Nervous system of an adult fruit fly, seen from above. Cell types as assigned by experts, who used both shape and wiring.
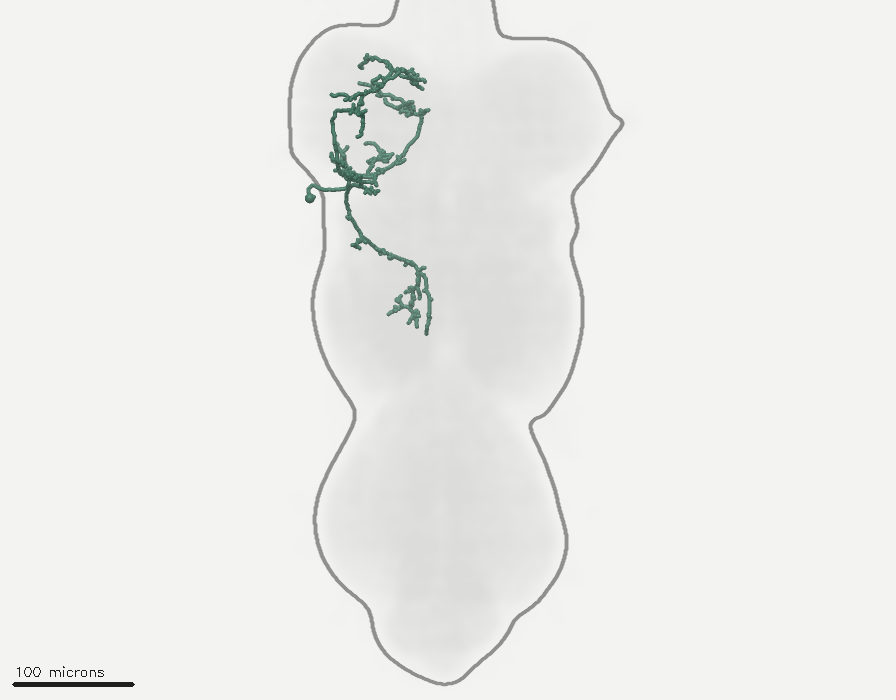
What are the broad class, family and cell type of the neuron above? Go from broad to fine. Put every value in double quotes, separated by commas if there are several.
"nerve-cord intrinsic neuron", "hemilineage 03A", "IN03A035"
